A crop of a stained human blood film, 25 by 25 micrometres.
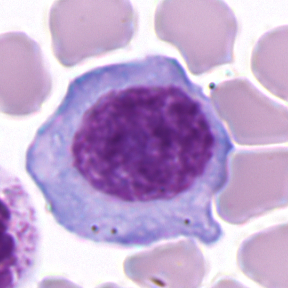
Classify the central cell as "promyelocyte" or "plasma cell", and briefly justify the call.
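Plasma cell.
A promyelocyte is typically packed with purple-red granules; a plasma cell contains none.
Here the pale greyish blue cytoplasm shows no granules.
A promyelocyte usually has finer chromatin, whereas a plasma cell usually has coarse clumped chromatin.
This chromatin is coarsely clumped, with paler gaps between the clumps. Otherwise: oval nucleus about 13 by 10 micrometres; irregular outline with a short blunt projection at the lower right.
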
